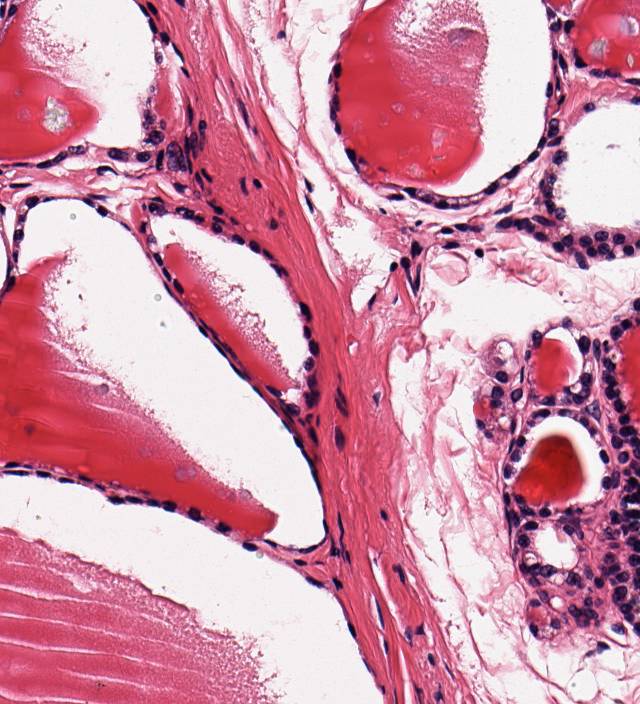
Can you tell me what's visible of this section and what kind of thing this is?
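Large follicles occupy the left and upper field; much smaller ones cluster at lower right. Flattened cells with thin dark nuclei line the large follicles in a single layer; cuboidal cells with round dark nuclei line the small ones. This section is thyroid.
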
